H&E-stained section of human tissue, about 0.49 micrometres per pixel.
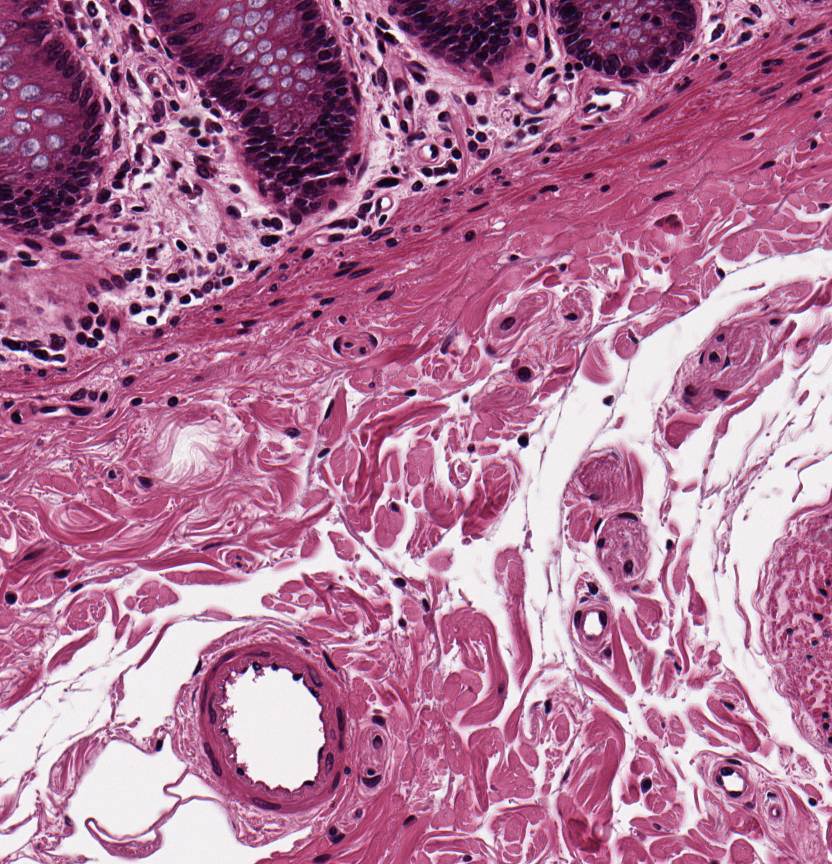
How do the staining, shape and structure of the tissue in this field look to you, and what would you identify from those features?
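Layout: glands in the upper left corner, a muscle band beneath, looser tissue with vessels across the lower half. Glands: tubular crypts crowded with goblet cells holding pale mucin vacuoles, their dark elongated nuclei lined up at the cell bases. Conclusion: transverse colon.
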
